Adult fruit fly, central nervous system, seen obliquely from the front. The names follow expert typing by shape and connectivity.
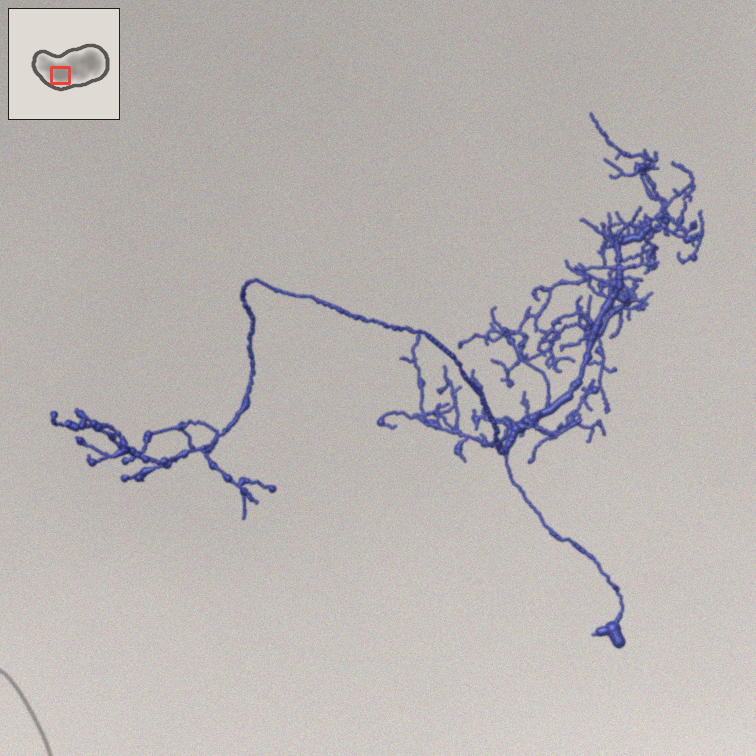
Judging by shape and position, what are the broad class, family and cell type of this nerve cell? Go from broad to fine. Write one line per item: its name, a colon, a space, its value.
broad class: nerve-cord intrinsic neuron
family: hemilineage 06B
cell type: IN06B067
